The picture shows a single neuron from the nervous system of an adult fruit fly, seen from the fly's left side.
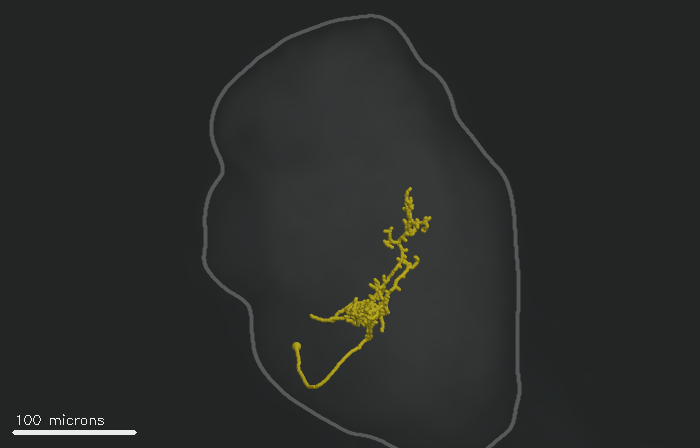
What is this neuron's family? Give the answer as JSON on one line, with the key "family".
{"family": "hemilineage MD3"}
